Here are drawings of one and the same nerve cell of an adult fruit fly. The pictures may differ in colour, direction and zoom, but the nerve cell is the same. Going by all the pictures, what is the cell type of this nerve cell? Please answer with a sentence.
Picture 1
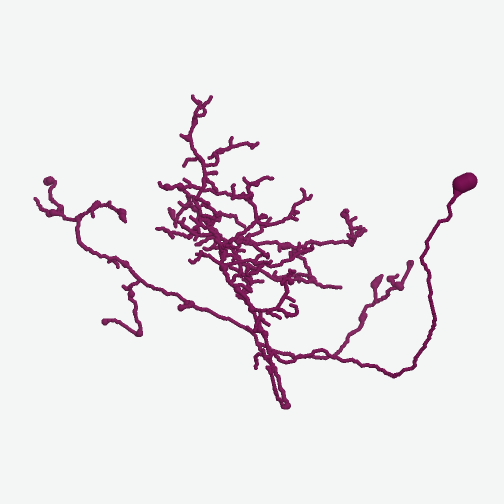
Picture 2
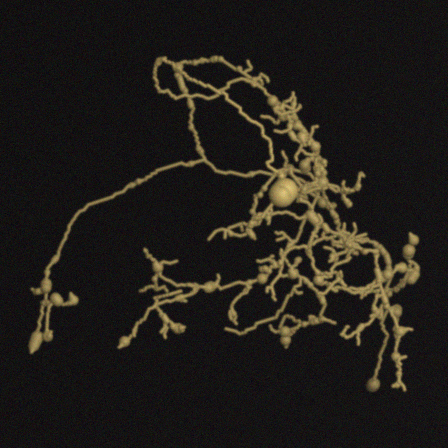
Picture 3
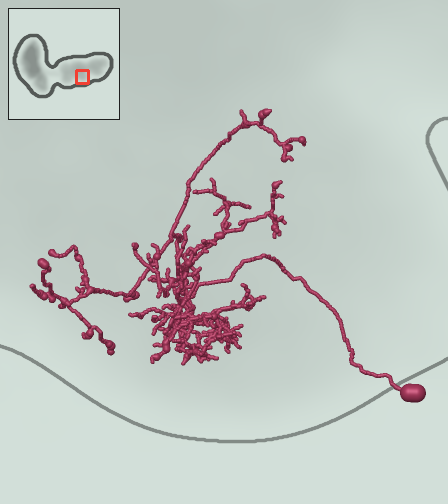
The cell type is IN01B054.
